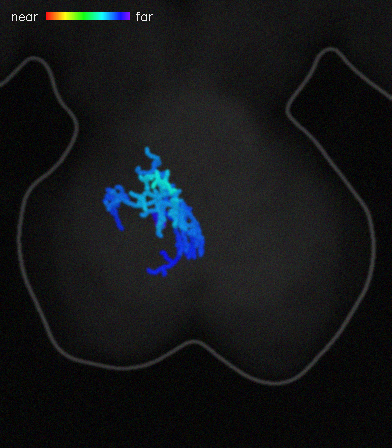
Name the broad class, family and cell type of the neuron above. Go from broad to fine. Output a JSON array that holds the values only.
["nerve-cord intrinsic neuron", "hemilineage 21A", "IN21A051"]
